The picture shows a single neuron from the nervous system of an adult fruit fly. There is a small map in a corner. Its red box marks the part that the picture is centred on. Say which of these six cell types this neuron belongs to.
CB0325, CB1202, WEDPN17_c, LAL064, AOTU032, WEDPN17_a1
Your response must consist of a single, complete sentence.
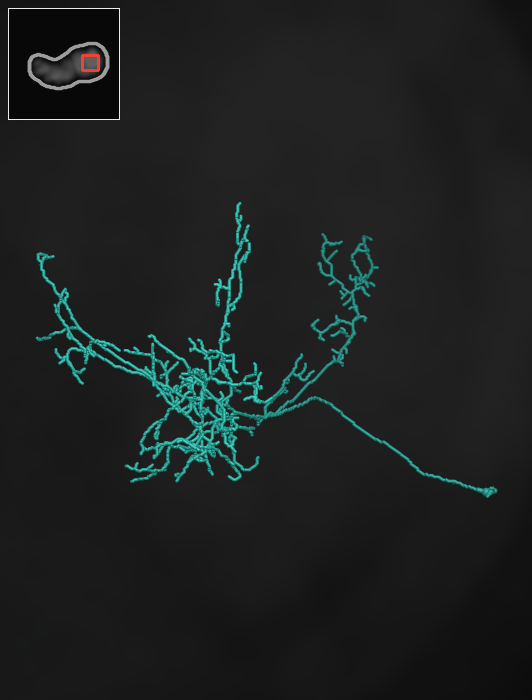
Regarding its cell type, the neuron is CB1202.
